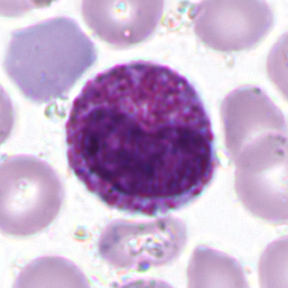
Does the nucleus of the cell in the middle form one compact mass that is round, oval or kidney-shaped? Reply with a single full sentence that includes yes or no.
Yes, the cell's nucleus is compact, undivided and round, oval or kidney-shaped.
